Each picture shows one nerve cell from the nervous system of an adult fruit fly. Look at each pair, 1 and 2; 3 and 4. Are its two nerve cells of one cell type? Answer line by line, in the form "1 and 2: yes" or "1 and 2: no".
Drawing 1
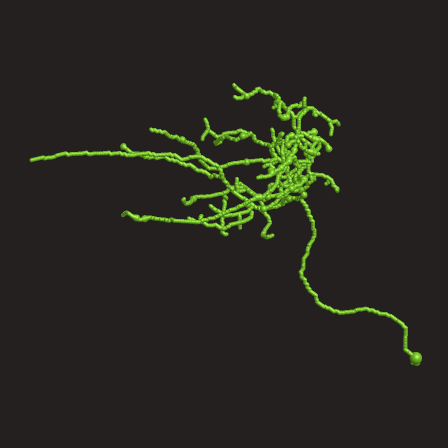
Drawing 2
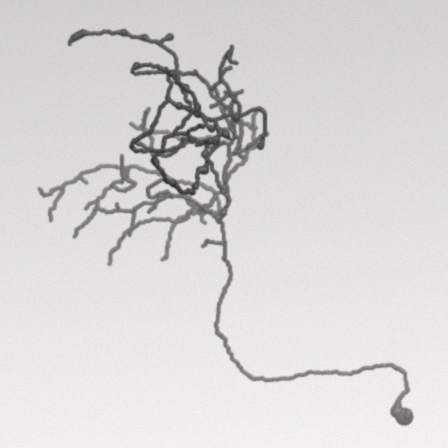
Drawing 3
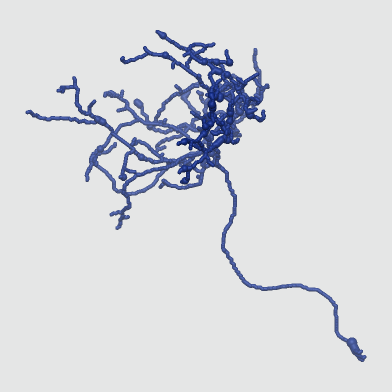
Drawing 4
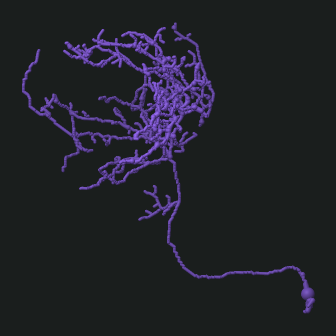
1 and 2: yes
3 and 4: no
